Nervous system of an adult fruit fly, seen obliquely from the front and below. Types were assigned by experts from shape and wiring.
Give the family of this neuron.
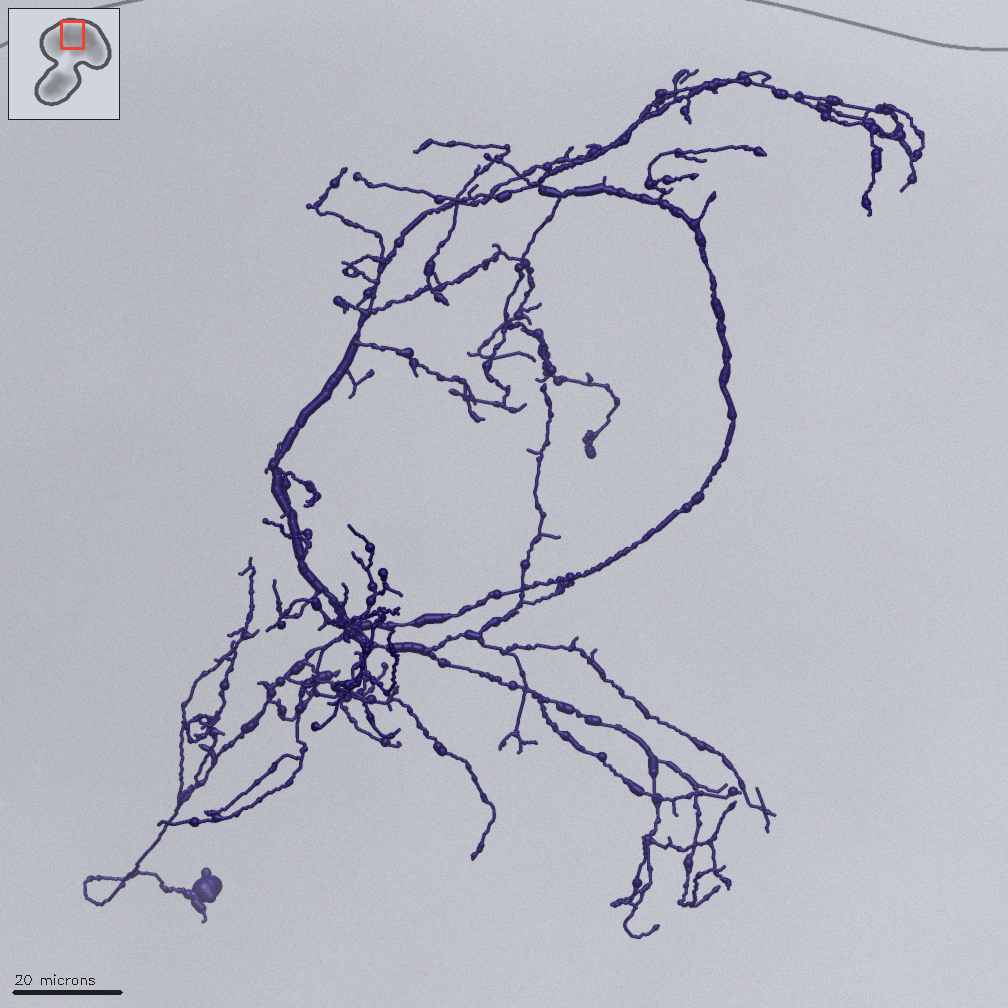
hemilineage VLPl&p1_posterior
